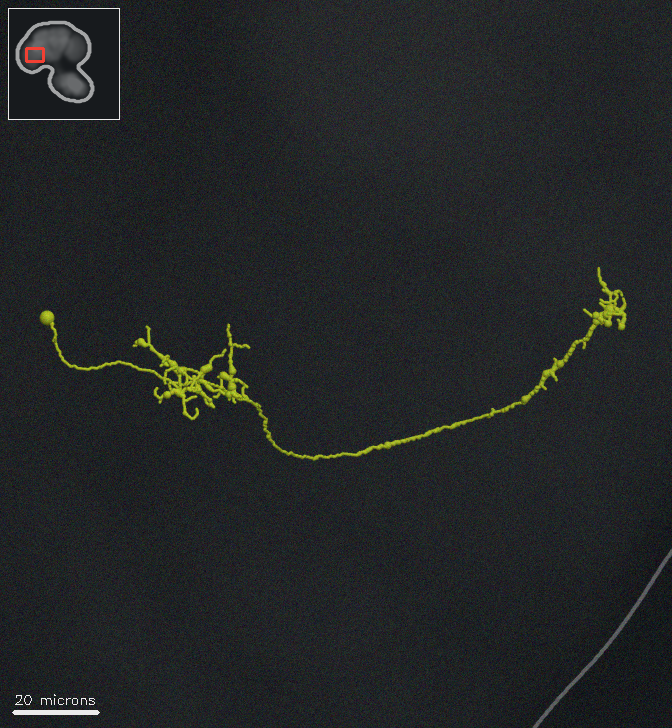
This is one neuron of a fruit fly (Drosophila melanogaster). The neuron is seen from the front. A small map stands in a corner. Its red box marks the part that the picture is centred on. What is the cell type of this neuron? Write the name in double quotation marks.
"Tm5Y"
